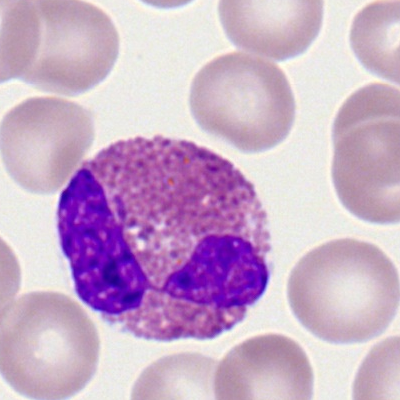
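Eosinophil, central cell of a stained human blood smear, light microscopy. The nucleus is divided into two separate lobes, lying at opposite sides of the cell, left and lower right. Chromatin is dark purple and coarsely clumped. The cytoplasm is packed with many round granules of even size.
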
